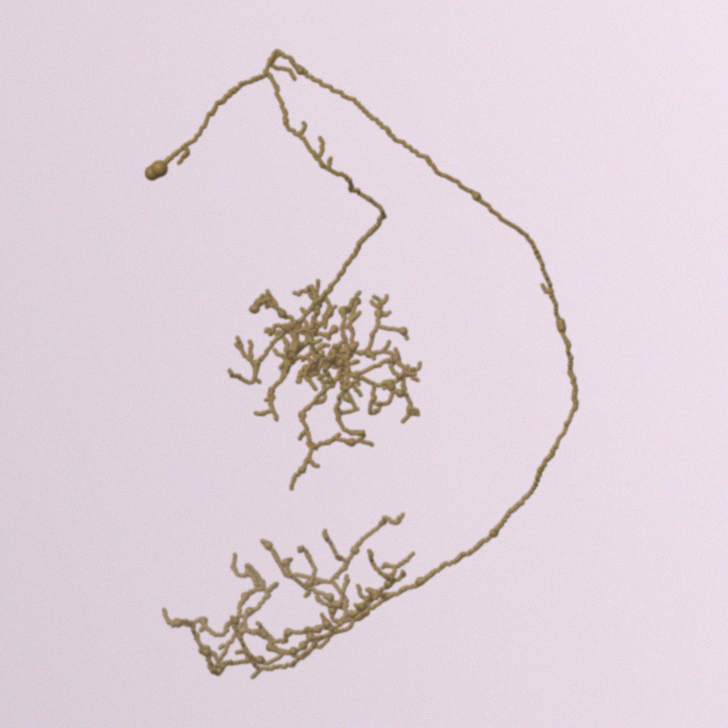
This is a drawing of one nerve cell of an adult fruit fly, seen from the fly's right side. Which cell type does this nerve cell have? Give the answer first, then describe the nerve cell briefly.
The cell type is MeLo14. This is an optic-lobe intrinsic neuron. The cell body is at the upper left of the picture. The picture shows dozens of branch ends.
